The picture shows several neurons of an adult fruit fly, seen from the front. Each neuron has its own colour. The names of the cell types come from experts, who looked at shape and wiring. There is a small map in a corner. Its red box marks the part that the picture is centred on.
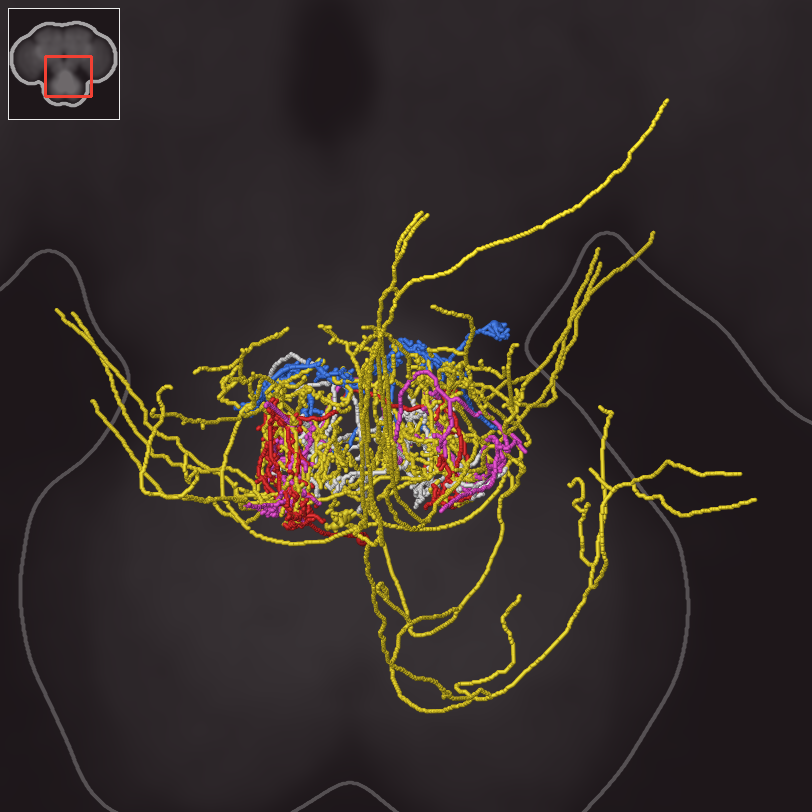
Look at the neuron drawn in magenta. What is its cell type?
IN06A099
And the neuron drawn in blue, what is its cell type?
IN07B027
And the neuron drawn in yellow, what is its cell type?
EAXXX079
